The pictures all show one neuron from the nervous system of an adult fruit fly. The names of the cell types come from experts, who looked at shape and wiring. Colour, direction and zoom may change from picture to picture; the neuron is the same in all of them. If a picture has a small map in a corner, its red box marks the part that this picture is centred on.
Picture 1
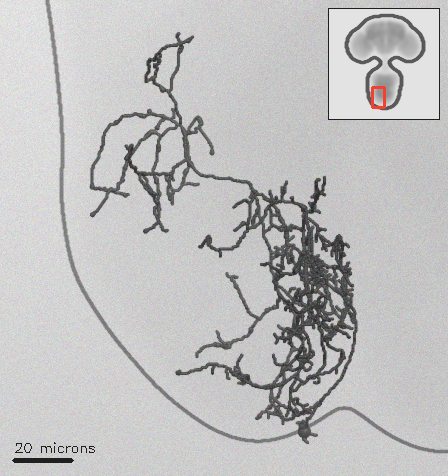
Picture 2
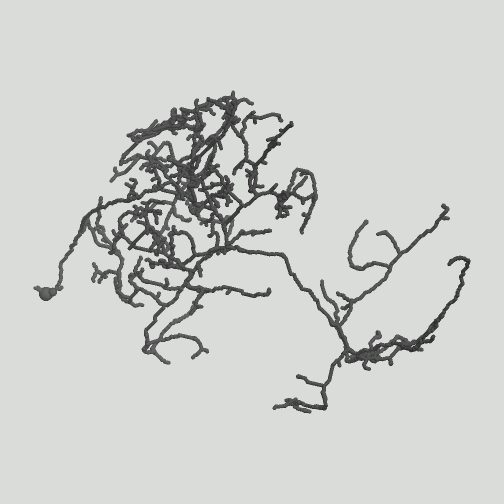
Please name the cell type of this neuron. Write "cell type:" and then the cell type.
cell type: IN04B080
